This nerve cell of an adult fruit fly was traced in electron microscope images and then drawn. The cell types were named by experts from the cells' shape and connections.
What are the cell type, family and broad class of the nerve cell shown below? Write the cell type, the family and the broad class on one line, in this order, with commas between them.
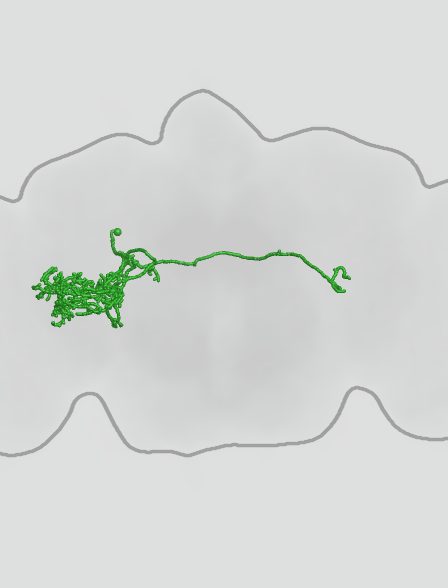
AVLP524_b, hemilineage DL1_ventral, central-brain intrinsic neuron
